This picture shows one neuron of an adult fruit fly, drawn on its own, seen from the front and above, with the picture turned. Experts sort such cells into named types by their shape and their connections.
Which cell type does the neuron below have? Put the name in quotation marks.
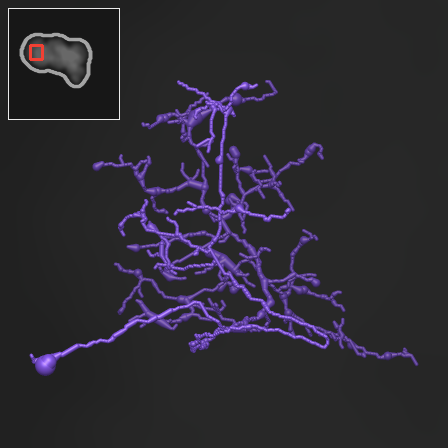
"AVLP232"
